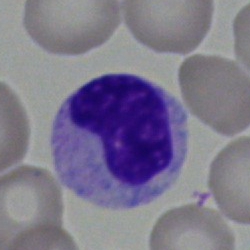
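Metamyelocyte, the central cell in a stained human bone marrow smear. The outline is round and smooth. The nucleus, placed toward the upper right of the cell, is indented on its left side, giving it a kidney shape. The cytoplasm is pale bluish-lilac.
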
